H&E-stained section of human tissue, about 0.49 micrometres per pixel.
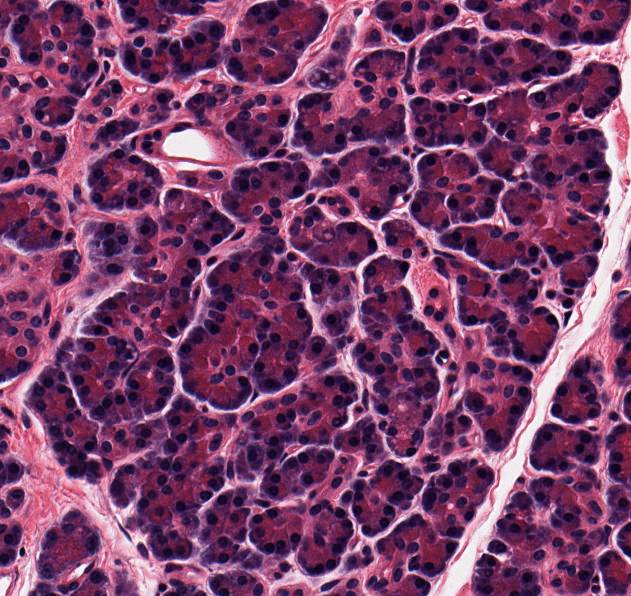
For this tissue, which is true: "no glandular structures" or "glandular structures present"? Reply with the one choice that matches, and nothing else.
Glandular structures present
